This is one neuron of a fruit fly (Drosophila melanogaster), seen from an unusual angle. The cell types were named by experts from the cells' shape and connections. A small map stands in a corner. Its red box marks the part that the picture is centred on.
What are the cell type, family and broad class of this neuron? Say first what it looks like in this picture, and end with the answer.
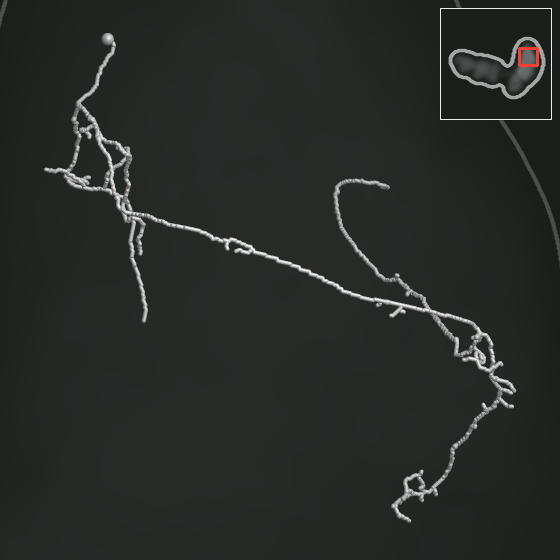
It lies in the brain. The cell body can be seen at the upper left of the picture. The cell type is KCab-p. Its family is called class Kenyon Cell. Its broad class is central-brain intrinsic neuron.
